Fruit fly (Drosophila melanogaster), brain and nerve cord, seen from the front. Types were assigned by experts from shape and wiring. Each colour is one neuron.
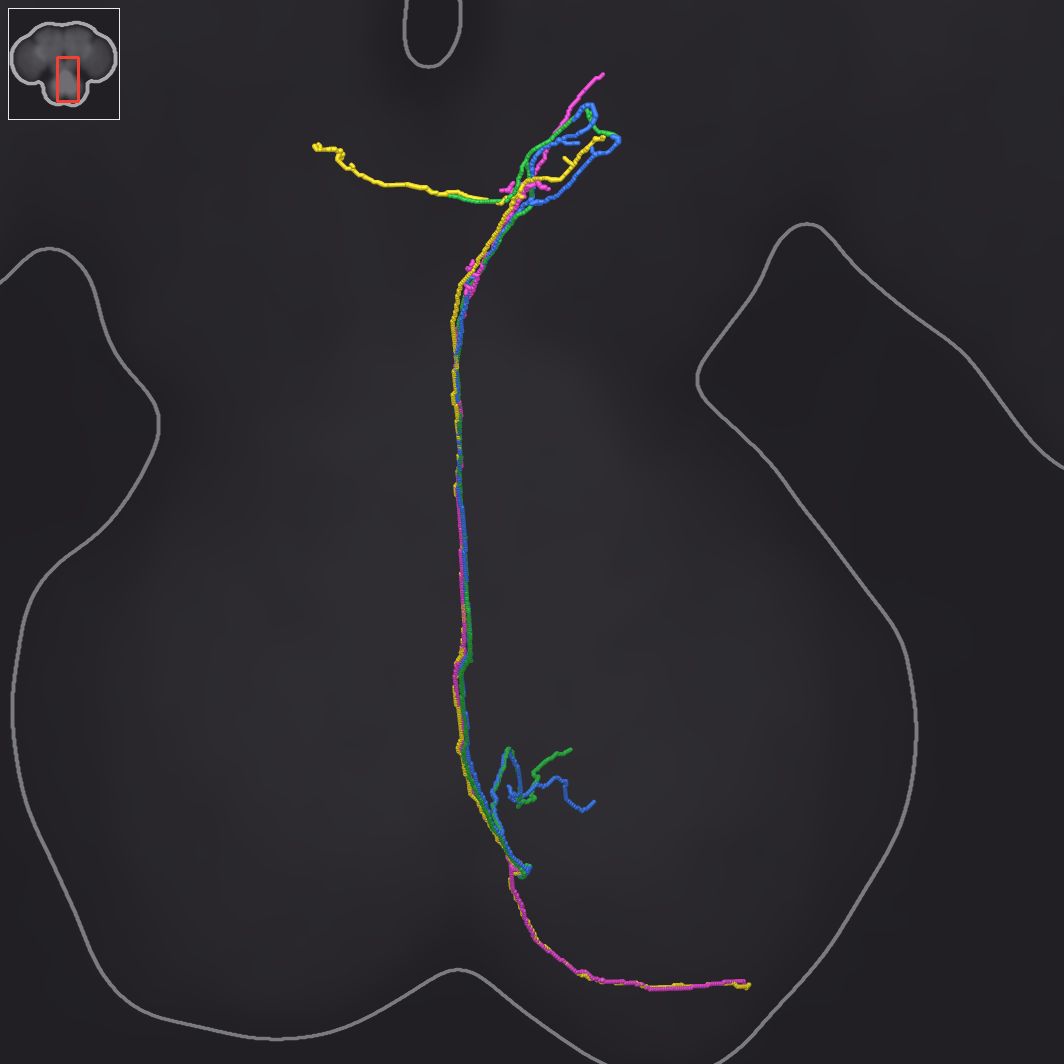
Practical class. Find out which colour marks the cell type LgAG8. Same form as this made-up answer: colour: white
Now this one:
colour: green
